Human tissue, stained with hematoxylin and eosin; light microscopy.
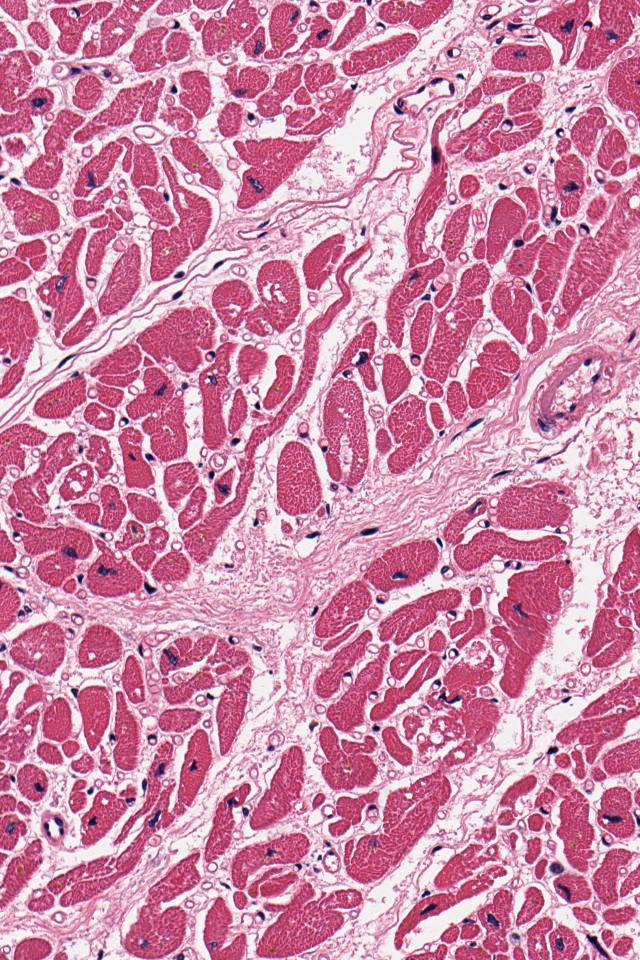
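Left ventricle of the heart, haematoxylin and eosin. Nuclei: where one is seen in a fibre, it lies centrally in the deep pink cytoplasm. Capillaries: many small round profiles lie between the fibres. Vessels: a small thick-walled one sits within a connective tissue band at the middle of the right edge. Vacuoles: a few fibres hold clear vacuoles in their cytoplasm, for example one in the lower right centre.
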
